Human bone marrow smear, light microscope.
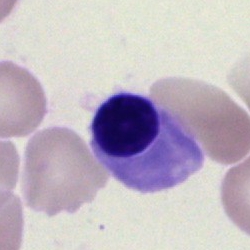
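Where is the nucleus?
Off-centre, toward the upper left of the cell.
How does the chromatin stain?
Dense and deep dark purple.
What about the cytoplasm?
Pale-to-medium blue-violet, forming a broad area that extends to the lower right of the nucleus.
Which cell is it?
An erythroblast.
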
